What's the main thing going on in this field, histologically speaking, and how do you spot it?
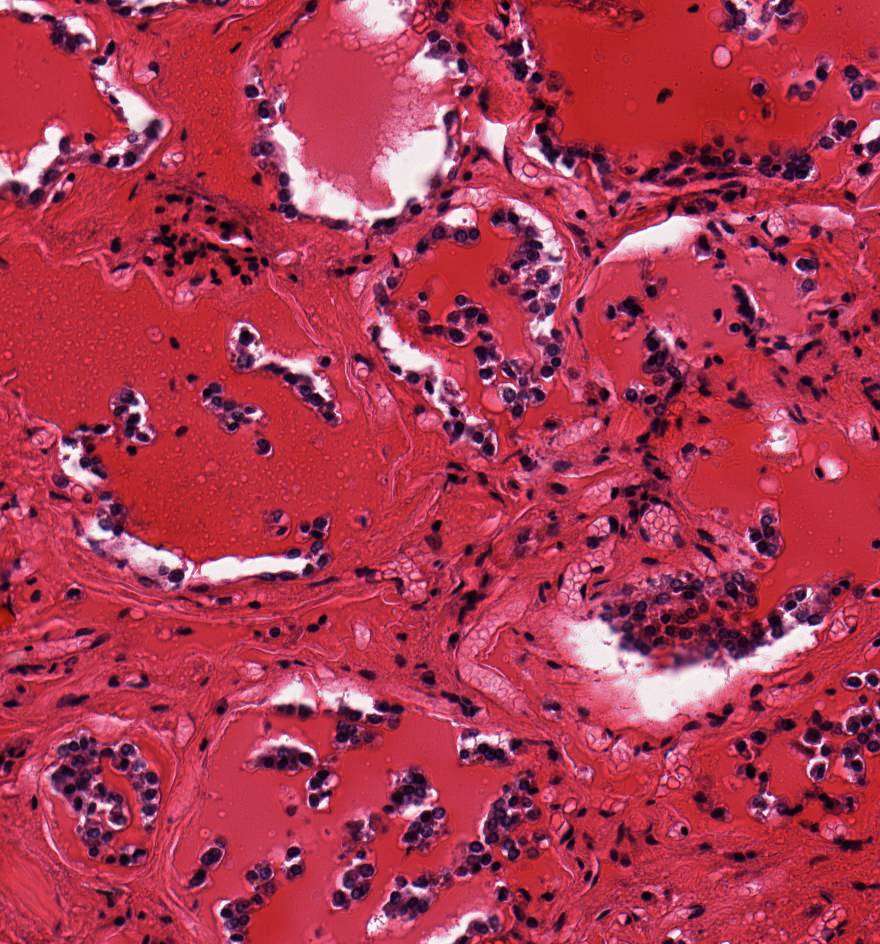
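The answer is thyroid follicle. Check one: large rounded spaces of homogeneous bright pink material fill most of the field, parted by narrower bands.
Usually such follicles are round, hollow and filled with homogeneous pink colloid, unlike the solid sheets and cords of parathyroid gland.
Check two: white crescent clefts part this material from the lining in many spaces.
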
